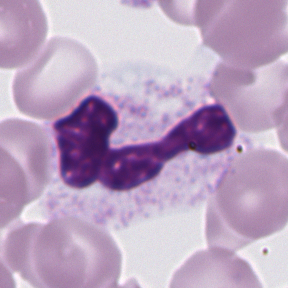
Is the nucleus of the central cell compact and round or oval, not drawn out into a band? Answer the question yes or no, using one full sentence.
No, in this cell the nucleus is drawn out into a horseshoe, C, U or S shape without lobes.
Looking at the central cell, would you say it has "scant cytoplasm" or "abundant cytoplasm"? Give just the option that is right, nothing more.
Abundant cytoplasm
